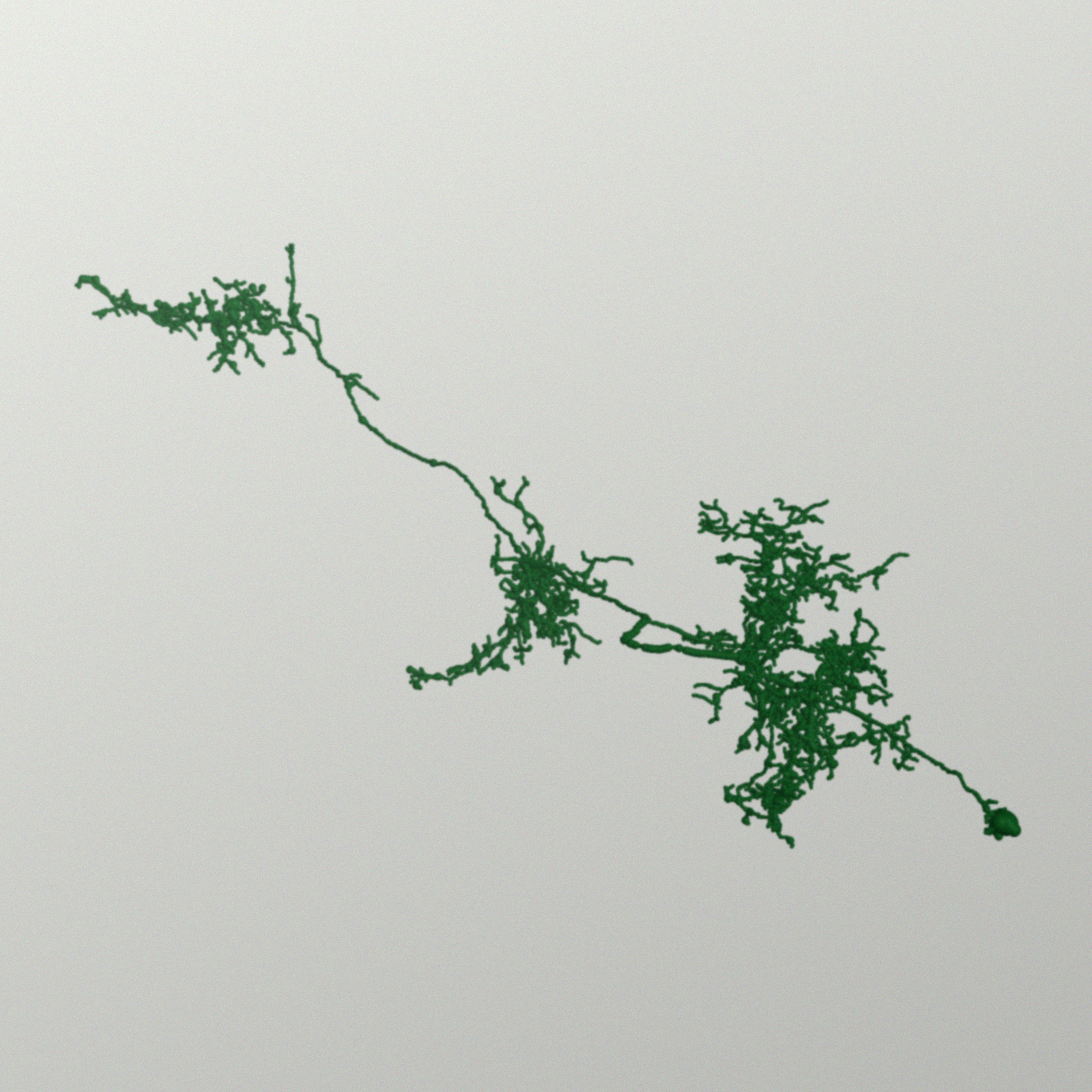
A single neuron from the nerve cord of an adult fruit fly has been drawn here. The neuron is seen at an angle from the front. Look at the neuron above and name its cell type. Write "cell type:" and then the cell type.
cell type: IN07B020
